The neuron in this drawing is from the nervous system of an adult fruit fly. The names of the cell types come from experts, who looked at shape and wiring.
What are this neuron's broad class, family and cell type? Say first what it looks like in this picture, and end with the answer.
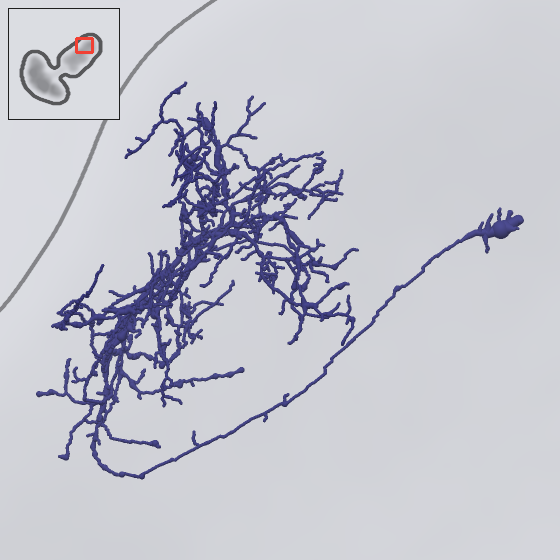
It is in the nerve cord and does not reach the brain. The cell body can be seen on the right of the picture. The picture shows more than a hundred branch ends. Its broad class is nerve-cord intrinsic neuron. Its family is hemilineage 02A. It is of cell type IN02A030.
